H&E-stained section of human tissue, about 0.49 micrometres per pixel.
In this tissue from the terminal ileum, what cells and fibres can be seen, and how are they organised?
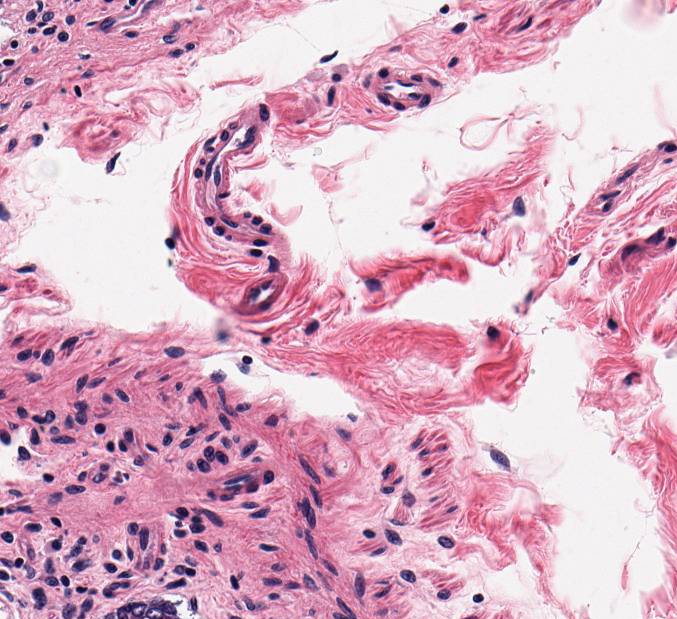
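You've got pink fibrous bundles with wide, irregular, empty clear spaces between them over the upper and right parts. Inside the bundles the eosinophilic collagen fibres take a wavy course. Nuclei are mostly dark purple and elongated or spindle-shaped, lying along the fibres, and the cells have scant, indistinct cytoplasm that blends into the pink fibres around them.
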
